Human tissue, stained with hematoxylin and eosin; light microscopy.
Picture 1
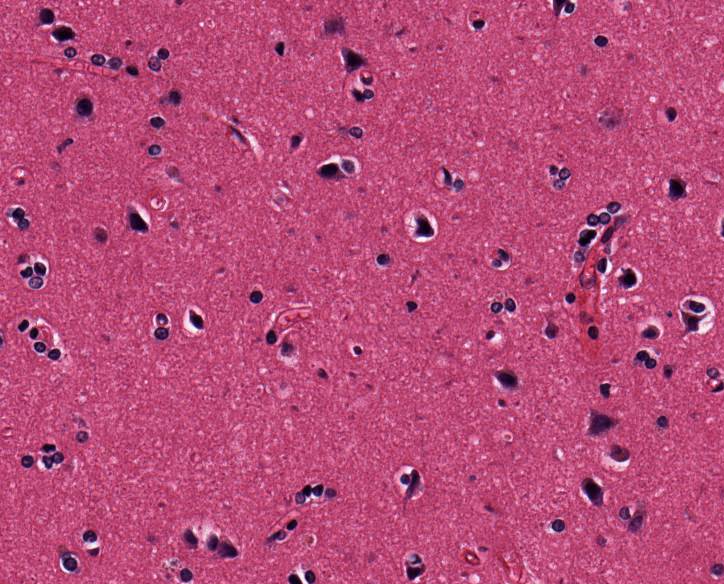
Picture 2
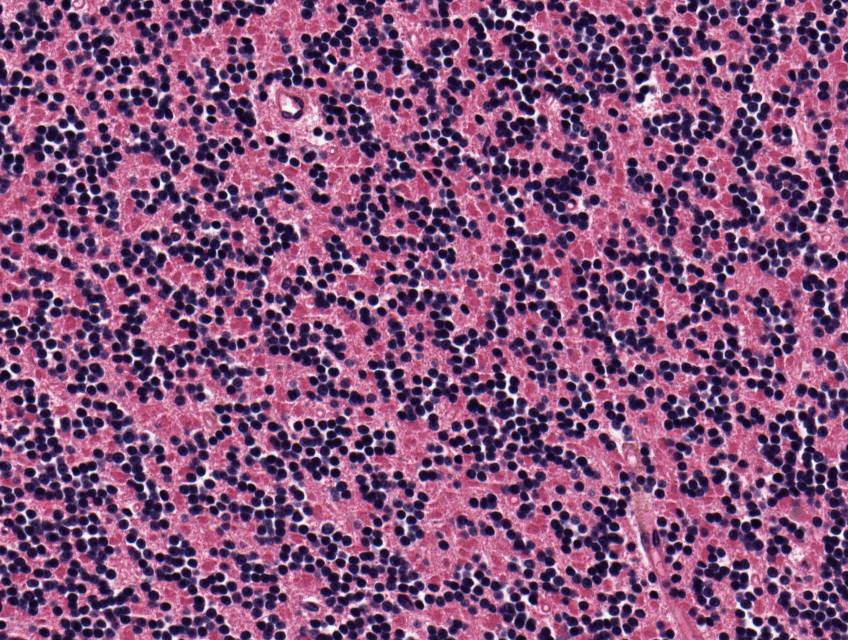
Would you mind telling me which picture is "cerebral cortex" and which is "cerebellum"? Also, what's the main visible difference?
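Here the cerebral cortex is picture 1, the cerebellum picture 2. In picture 1, cells lie singly and in small groups in a finely granular pink background, with no glands, tubules, epithelium or fat cells. Many small, round, dark nuclei lie singly between larger cells, and many cells sit in clear empty halos. Picture 2 is far more crowded: similar-sized small round dark nuclei fill it in irregular clusters and cords, with almost no cytoplasm, often in a thin clear halo. Scattered between the groups are irregular pink, finely granular, cell-poor islands.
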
